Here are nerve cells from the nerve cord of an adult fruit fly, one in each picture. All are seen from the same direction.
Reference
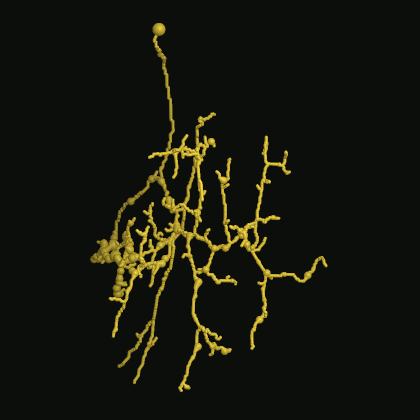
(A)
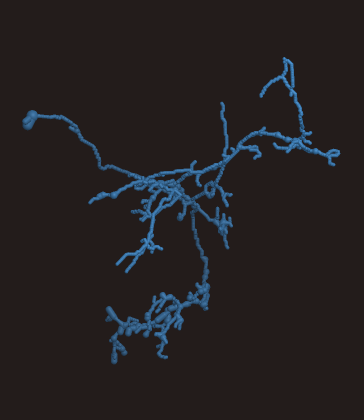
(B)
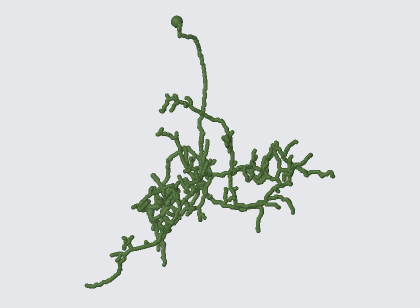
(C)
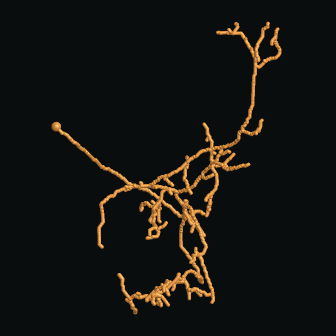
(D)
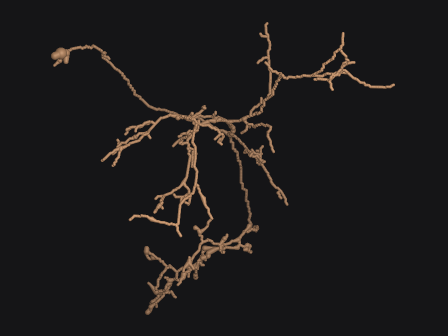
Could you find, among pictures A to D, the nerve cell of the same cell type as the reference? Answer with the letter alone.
B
